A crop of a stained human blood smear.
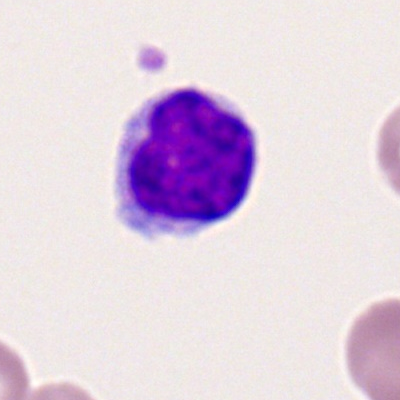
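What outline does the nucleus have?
A shallow notch at its upper left makes it faintly heart-like; it fills most of the cell.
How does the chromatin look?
Dark purple and coarsely clumped.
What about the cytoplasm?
Only a scant pale blue rim, widest on the left and lower left.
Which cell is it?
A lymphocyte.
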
